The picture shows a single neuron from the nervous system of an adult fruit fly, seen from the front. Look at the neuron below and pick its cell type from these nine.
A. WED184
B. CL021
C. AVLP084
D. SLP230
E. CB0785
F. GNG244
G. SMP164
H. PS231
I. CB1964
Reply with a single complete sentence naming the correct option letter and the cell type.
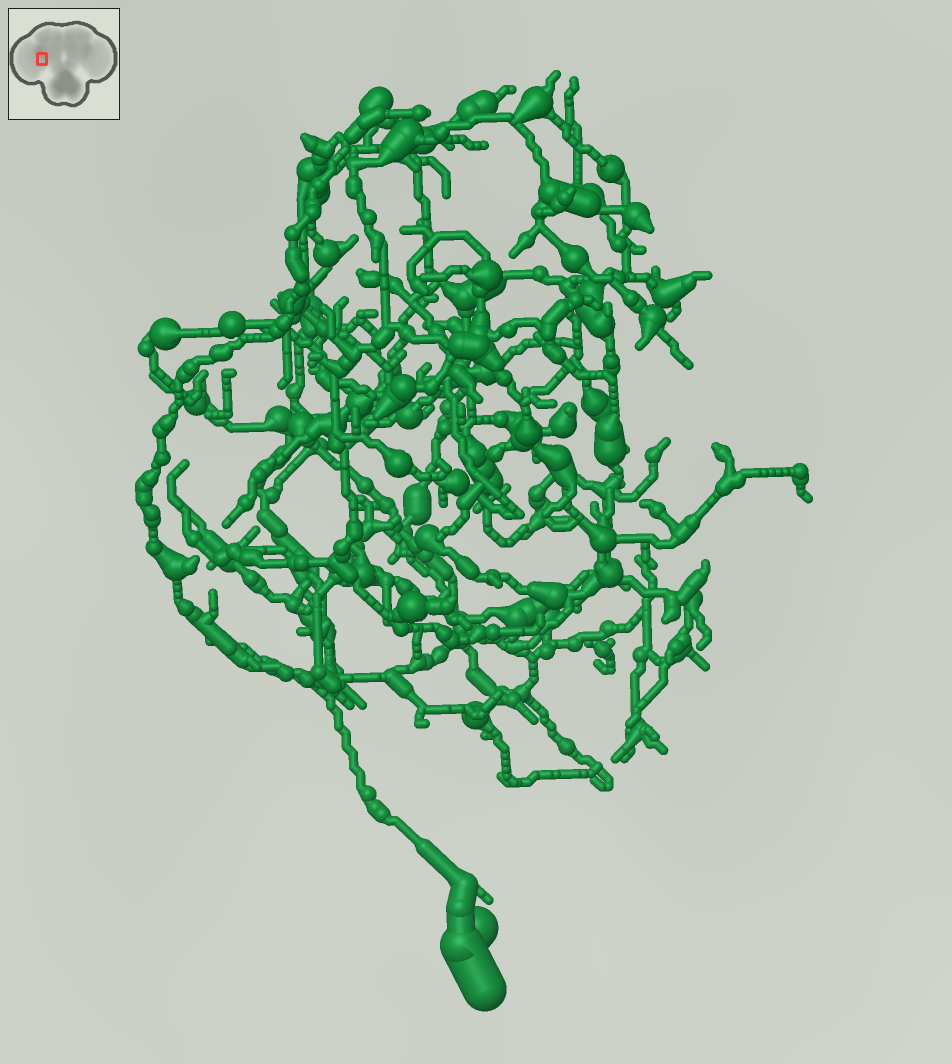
As option I gives it, the neuron's cell type is CB1964.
